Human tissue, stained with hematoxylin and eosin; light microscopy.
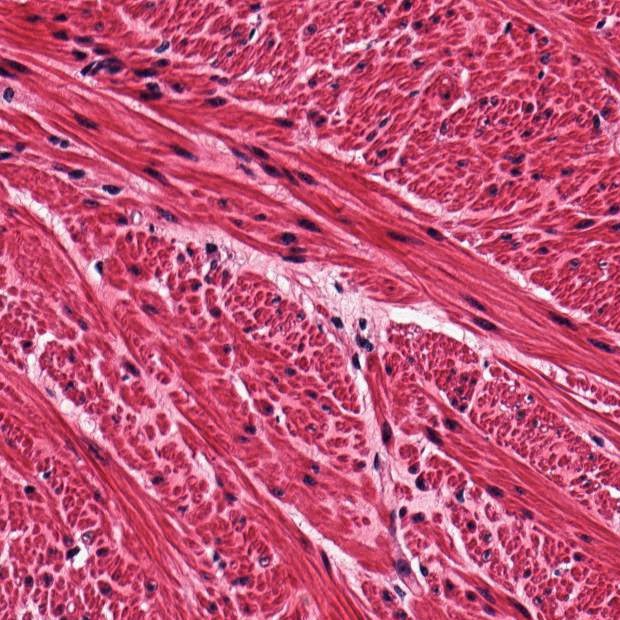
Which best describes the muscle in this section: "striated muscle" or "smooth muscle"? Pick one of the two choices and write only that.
Smooth muscle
